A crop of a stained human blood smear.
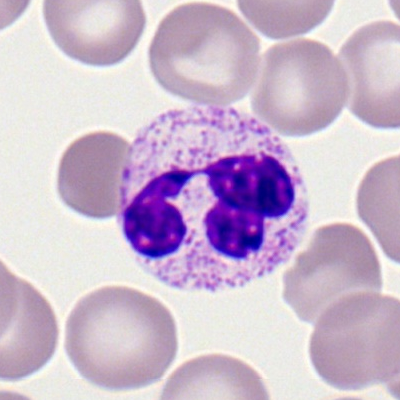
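Segmented neutrophil, central cell. Chromatin: dark purple, coarsely clumped. Nucleoli: none visible. Cytoplasm: fine pinkish-purple granules scattered throughout; no vacuoles seen.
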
